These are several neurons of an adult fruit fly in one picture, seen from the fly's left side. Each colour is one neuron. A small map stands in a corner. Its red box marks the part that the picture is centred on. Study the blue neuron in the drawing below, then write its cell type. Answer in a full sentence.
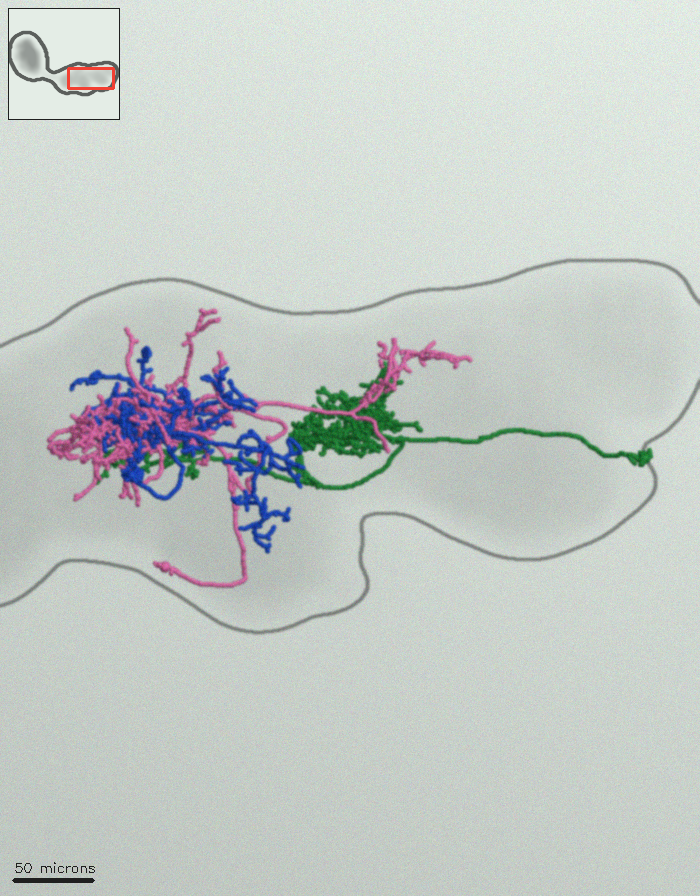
The cell type is IN08A016.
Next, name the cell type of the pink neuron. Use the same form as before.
The cell type is IN04B006.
